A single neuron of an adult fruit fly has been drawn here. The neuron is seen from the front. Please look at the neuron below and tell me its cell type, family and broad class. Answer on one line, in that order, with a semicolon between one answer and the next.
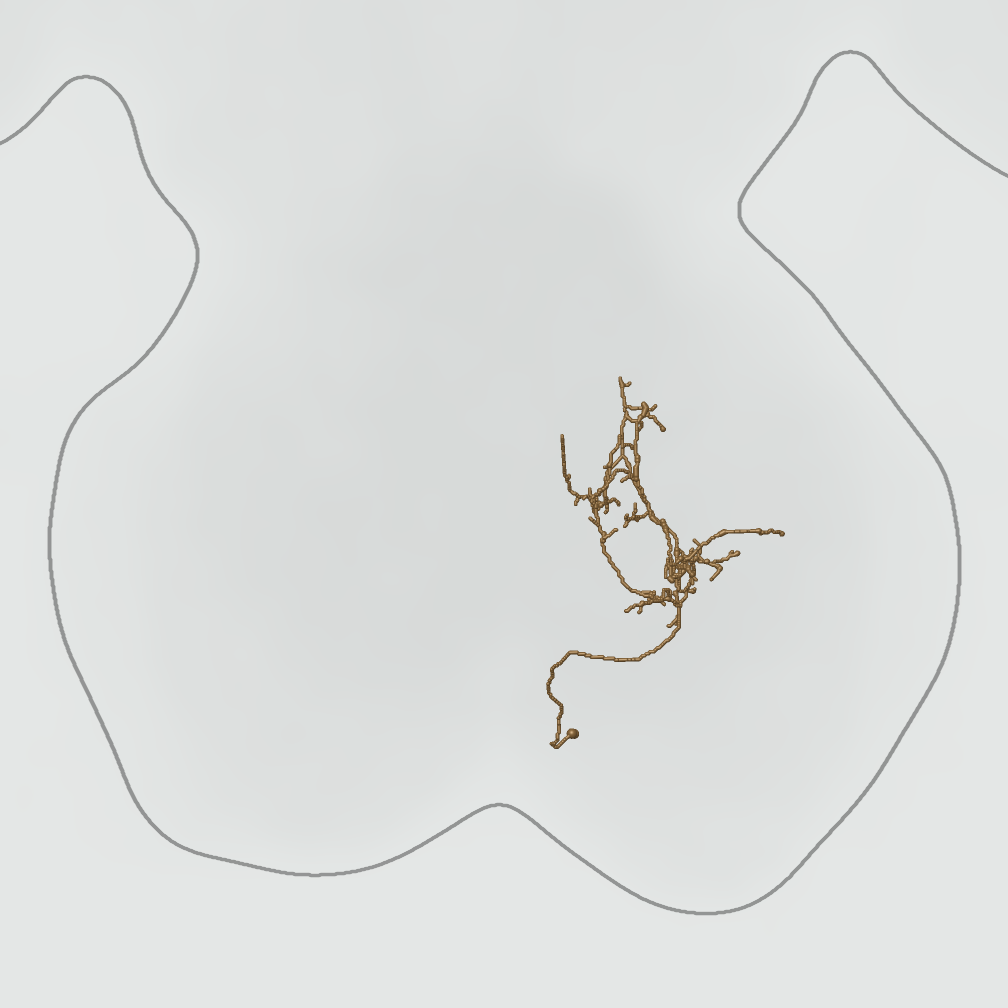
IN14A106; hemilineage 14A; nerve-cord intrinsic neuron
